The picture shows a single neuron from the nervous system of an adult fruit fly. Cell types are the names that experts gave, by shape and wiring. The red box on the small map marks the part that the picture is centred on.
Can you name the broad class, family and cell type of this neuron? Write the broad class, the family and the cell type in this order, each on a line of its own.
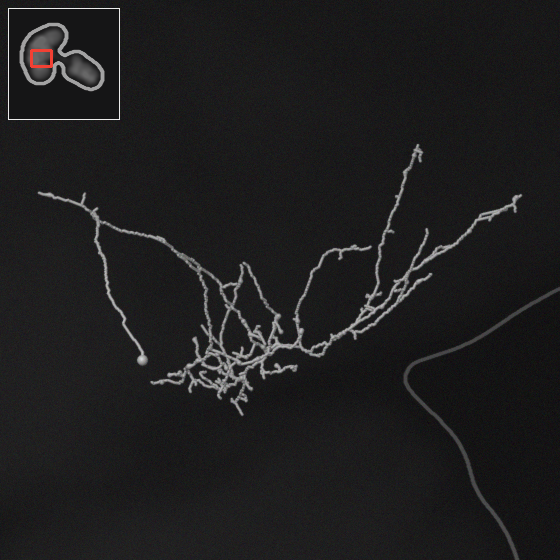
central-brain intrinsic neuron
hemilineage LALa1_posterior
CB2246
